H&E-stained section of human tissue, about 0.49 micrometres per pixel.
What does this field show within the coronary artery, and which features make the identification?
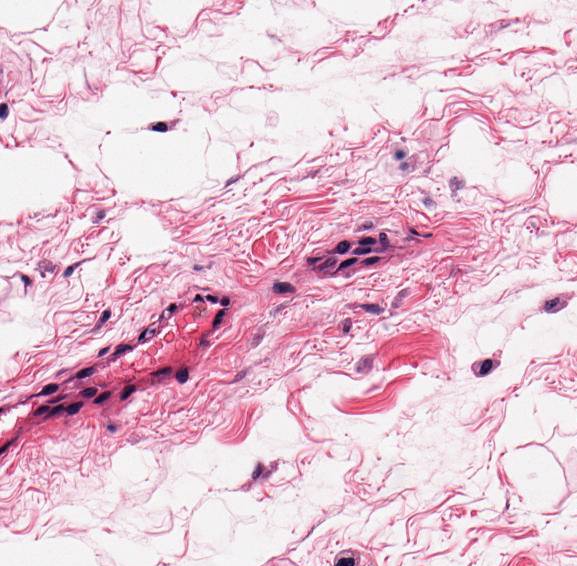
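Part shown: the tunica adventitia. Point one: the field consists of loose, delicate, wavy pink fibres separated by many clear spaces.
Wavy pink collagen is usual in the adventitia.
Point two: away from vessels, cells are sparse, just scattered single oval or spindle nuclei. Point three: a small vessel runs diagonally from the lower left edge toward the centre, with red blood cells in its narrow lumen.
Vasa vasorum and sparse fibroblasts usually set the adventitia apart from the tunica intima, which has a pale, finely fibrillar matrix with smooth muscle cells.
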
